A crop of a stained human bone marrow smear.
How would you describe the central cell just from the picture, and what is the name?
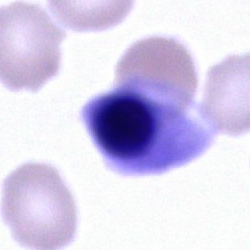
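First, the nucleus: very dark, almost black-violet, and evenly dense. Most of the cytoplasm lies to the right of it and below it. I can't see any granules in that cytoplasm. The outline isn't round; it's irregular and somewhat angular. This is an erythroblast.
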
